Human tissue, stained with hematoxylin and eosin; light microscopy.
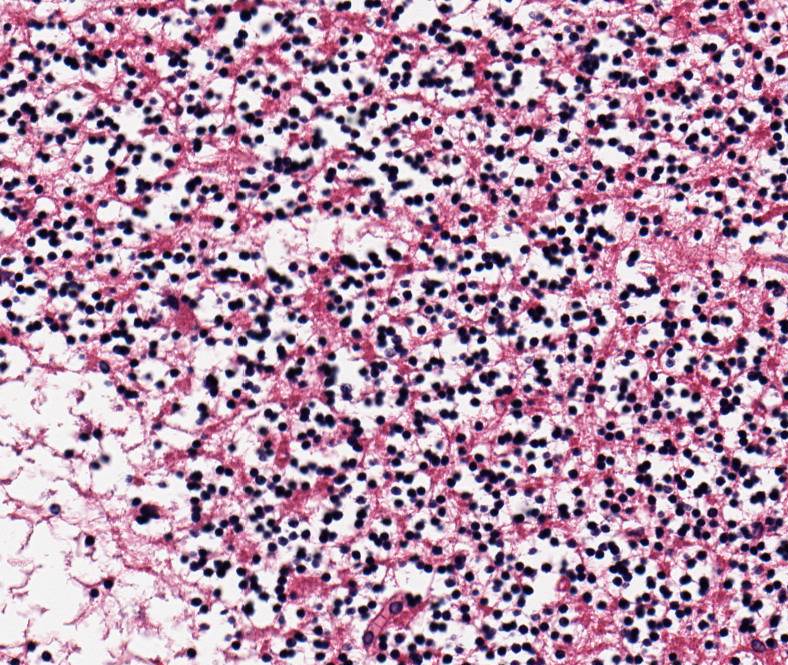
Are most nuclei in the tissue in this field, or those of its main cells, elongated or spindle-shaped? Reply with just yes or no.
No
